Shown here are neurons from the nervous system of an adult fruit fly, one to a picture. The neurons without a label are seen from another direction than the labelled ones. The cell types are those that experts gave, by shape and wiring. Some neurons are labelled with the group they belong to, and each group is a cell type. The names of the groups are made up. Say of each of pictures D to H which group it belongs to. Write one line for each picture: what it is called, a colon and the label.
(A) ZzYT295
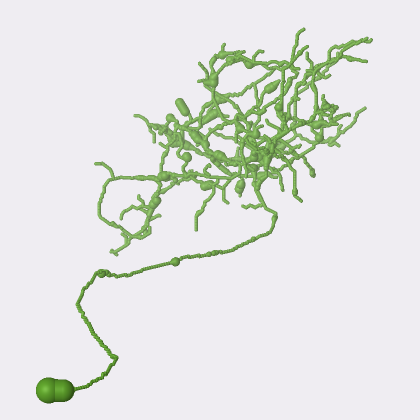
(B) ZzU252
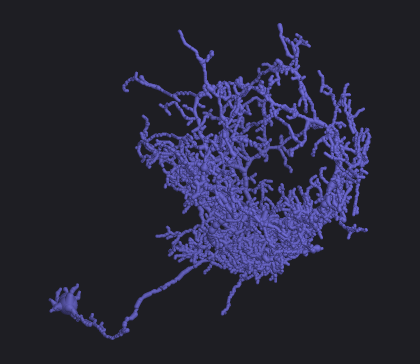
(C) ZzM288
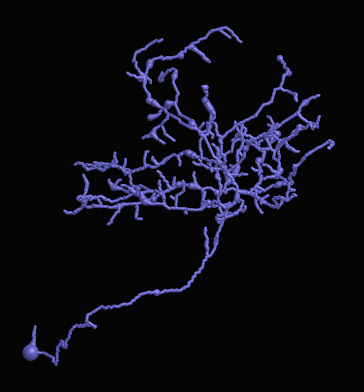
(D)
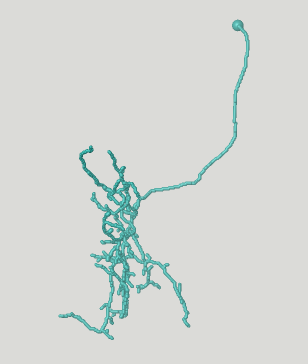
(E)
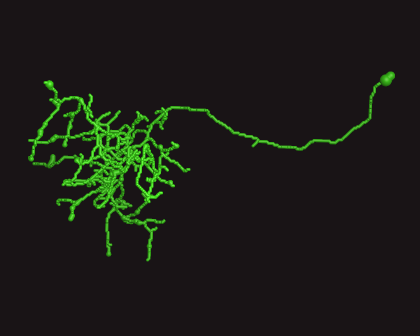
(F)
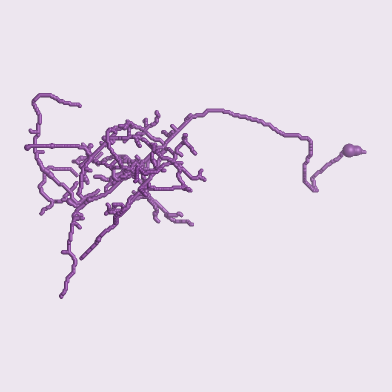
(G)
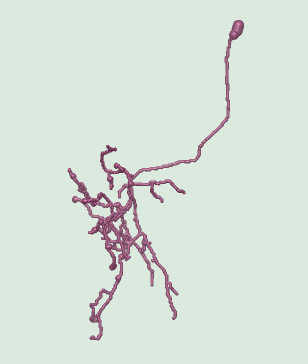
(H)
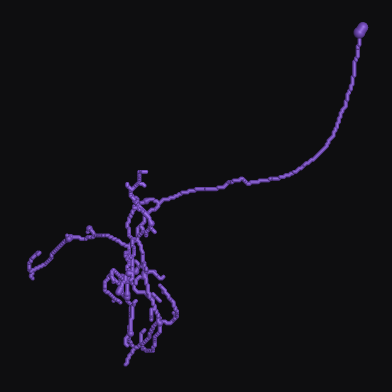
D: ZzYT295
E: ZzM288
F: ZzM288
G: ZzYT295
H: ZzYT295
